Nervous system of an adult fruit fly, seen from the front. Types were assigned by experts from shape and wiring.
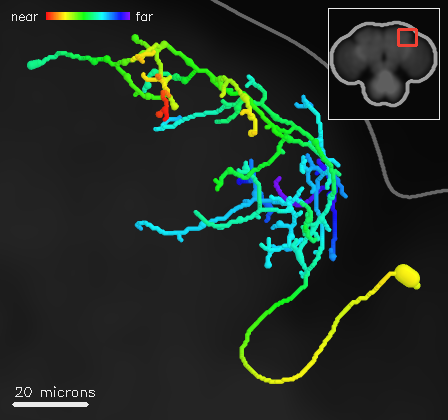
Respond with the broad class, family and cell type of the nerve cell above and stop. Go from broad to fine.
central-brain intrinsic neuron; hemilineage LHl4_dorsal; CB1246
